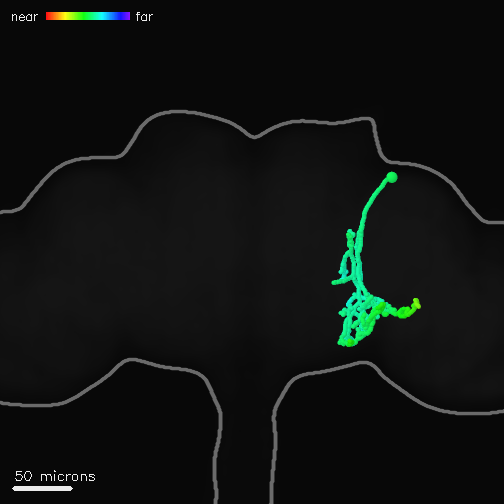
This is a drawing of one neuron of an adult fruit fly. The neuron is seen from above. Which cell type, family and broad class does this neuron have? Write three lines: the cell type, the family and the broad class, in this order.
WED044
hemilineage LALa1_posterior
central-brain intrinsic neuron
